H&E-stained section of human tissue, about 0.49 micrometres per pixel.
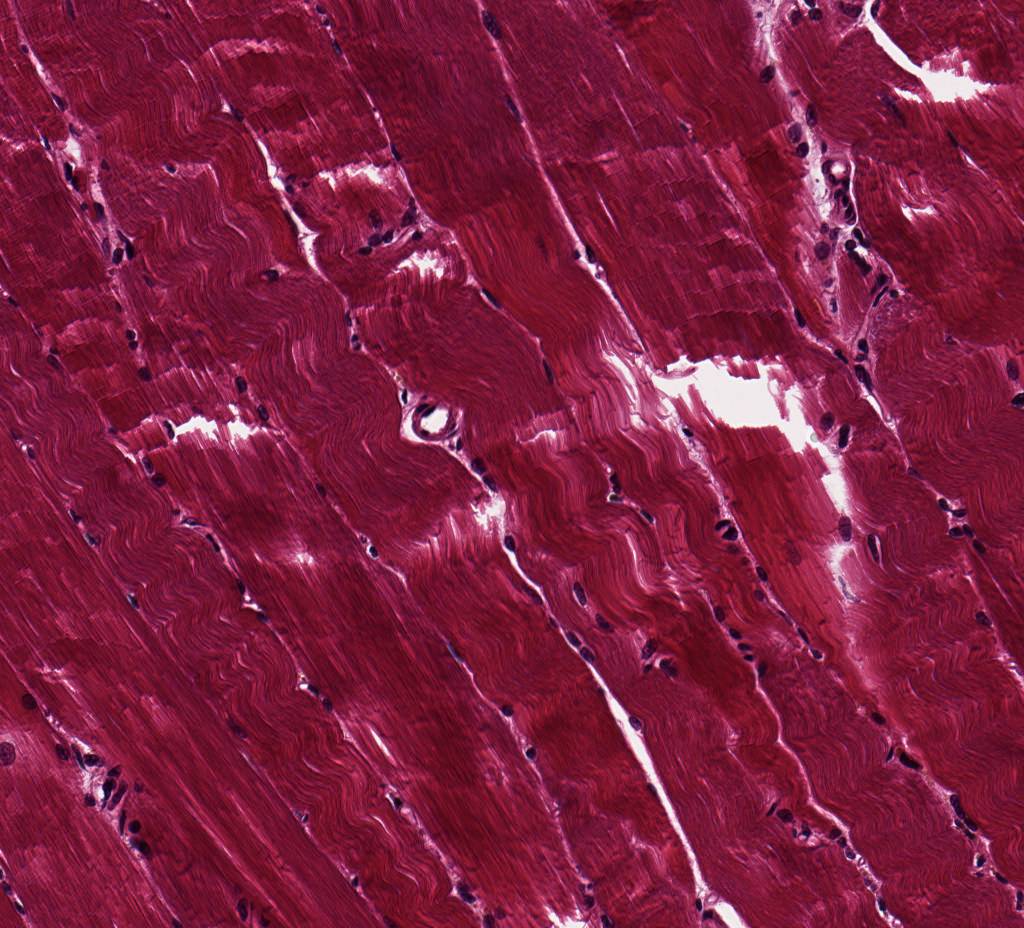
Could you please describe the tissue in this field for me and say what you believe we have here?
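The fibres run steeply from upper left toward lower right and lie side by side without branching into one another. Their nuclei are small, dark and elongated, placed at the fibre edges rather than centrally. The cytoplasm stains deep red-pink with eosin. This is skeletal muscle.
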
